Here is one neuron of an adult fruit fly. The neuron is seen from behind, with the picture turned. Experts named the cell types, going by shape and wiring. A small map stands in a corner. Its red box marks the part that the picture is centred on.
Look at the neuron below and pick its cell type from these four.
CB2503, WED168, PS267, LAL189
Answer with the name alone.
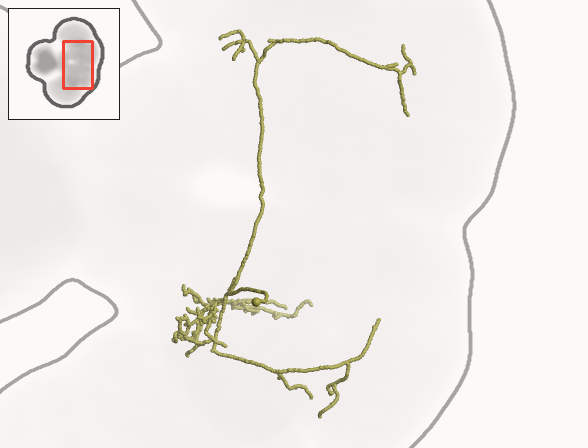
WED168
